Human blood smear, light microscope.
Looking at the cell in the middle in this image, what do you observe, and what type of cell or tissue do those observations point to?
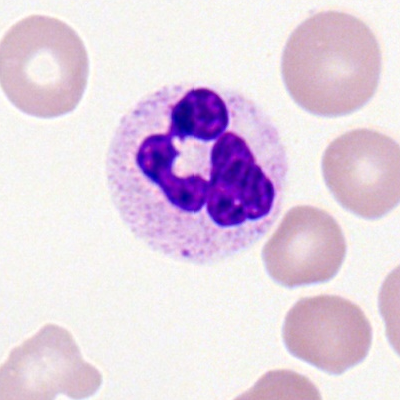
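In the nucleus the chromatin is dark purple and densely clumped, and no nucleoli are visible. Fine pinkish-lilac granules are scattered evenly through the cytoplasm, which shows no vacuoles. This cell is a segmented neutrophil.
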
